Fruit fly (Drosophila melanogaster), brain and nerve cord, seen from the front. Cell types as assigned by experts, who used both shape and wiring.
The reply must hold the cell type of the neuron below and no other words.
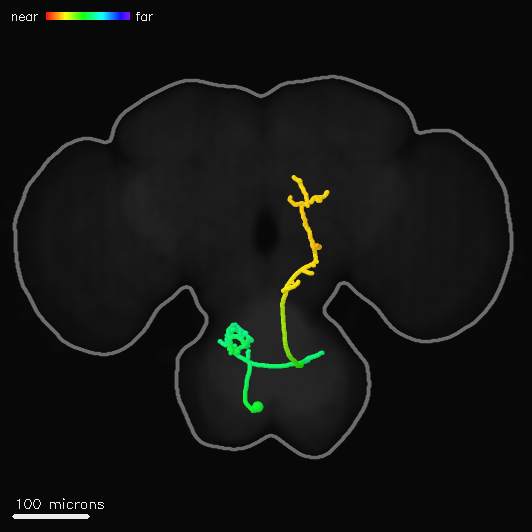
AN07B078_a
